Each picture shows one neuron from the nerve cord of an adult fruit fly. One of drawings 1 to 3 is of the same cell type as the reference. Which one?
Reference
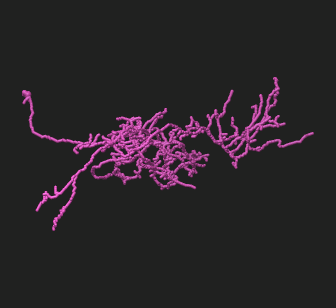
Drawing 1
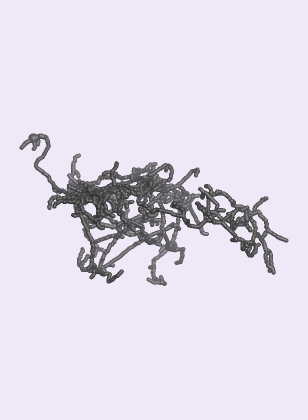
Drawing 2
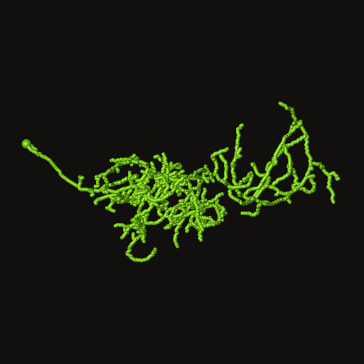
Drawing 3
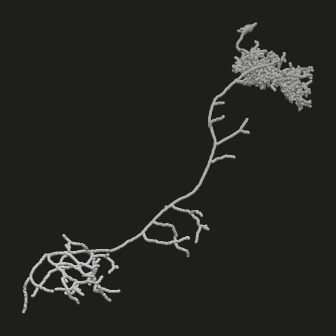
2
